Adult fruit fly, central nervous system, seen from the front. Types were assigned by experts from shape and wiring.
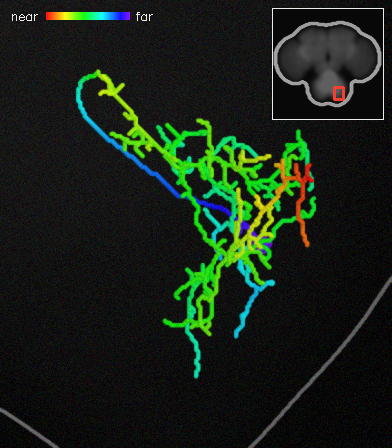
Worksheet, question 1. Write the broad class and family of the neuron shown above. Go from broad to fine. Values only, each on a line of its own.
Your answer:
nerve-cord intrinsic neuron
hemilineage 21A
